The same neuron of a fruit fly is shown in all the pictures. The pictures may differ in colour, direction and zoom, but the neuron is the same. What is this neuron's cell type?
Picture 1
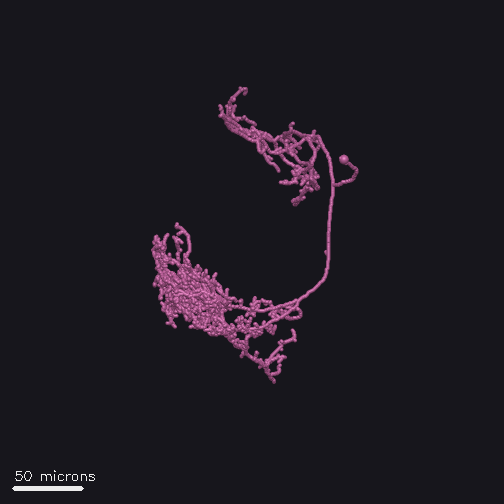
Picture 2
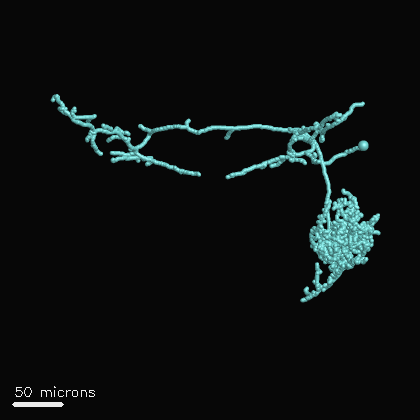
AVLP475_a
